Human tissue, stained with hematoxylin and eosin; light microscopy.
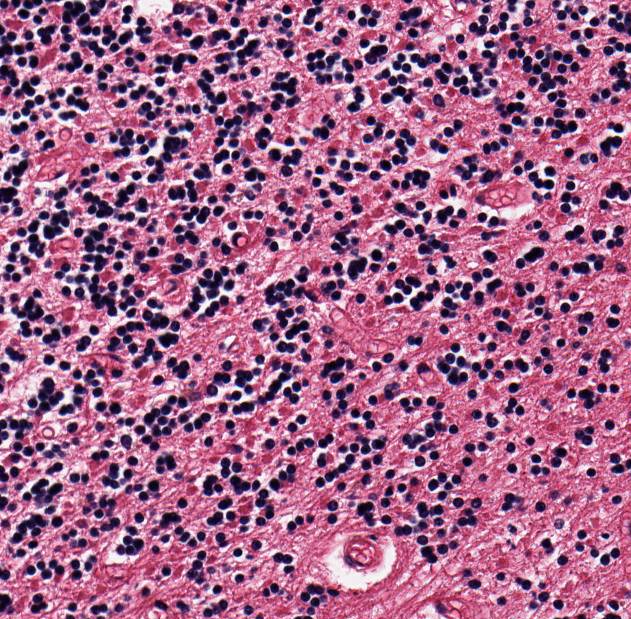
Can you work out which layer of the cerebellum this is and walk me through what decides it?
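It is the granular layer. Small, round, uniform, deeply basophilic nuclei are packed densely across the whole field, with no separate layers or zones. They have little or no visible cytoplasm, and pink, finely fibrillary material fills the spaces between them.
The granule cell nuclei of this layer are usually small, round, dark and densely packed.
This crowding of dark nuclei separates it from the molecular layer, which usually gives a pale pink field with scattered nuclei rather than a deep blue one.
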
